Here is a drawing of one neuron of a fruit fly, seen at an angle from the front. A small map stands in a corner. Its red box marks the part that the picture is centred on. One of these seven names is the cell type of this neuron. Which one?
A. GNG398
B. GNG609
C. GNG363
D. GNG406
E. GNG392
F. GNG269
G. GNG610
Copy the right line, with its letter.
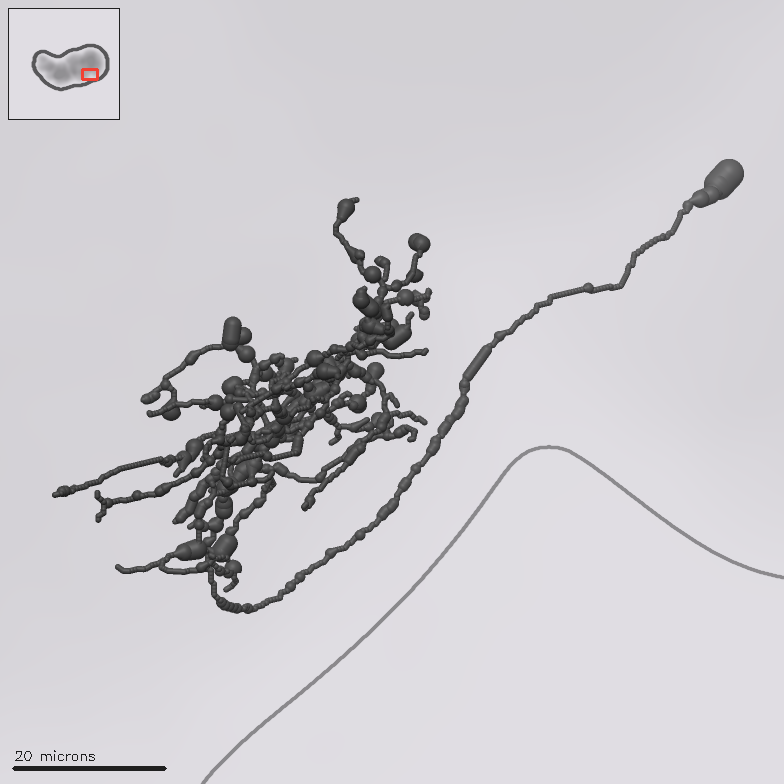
F. GNG269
